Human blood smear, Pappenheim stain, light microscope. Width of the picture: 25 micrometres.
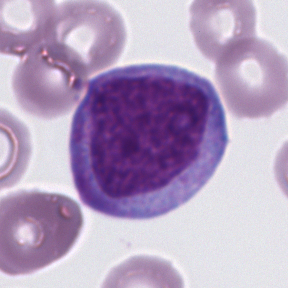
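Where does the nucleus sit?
Toward the upper left; the widest cytoplasm rim is lower right.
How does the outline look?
Smooth and roughly round.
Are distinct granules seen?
No; the cytoplasm stains blue without them.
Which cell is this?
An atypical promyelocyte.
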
